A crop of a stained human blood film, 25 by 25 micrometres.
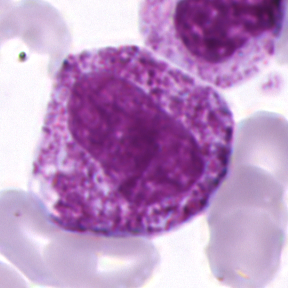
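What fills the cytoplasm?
Dense purple granules, with small pale spots among them at the lower left.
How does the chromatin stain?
A fairly even purple, without coarse dark clumps.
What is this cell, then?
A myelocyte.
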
